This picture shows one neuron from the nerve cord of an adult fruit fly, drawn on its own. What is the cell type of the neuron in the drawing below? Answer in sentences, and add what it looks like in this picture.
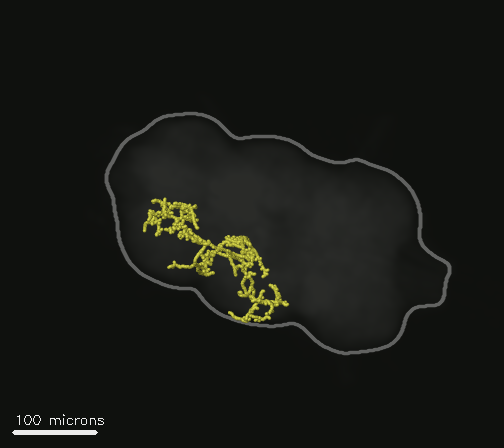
The cell type is IN03A052. This is a nerve-cord intrinsic neuron. No cell body is drawn. From left to right in the picture it spans about 180 microns.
